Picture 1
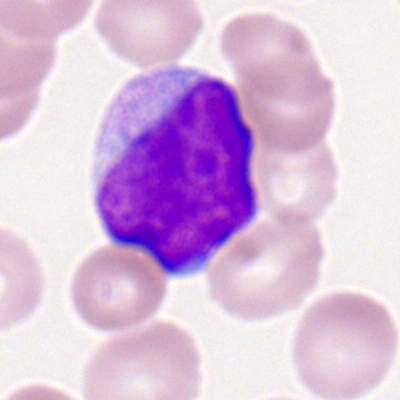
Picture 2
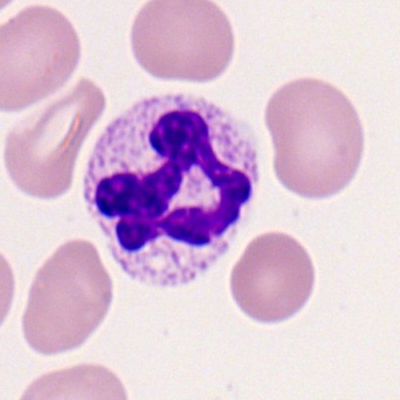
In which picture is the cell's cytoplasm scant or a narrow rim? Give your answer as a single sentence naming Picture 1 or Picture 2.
The cell in picture 1 has only a narrow rim of cytoplasm.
